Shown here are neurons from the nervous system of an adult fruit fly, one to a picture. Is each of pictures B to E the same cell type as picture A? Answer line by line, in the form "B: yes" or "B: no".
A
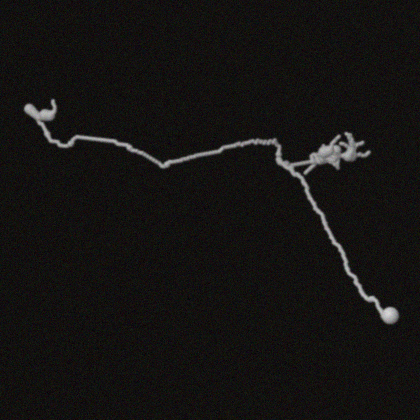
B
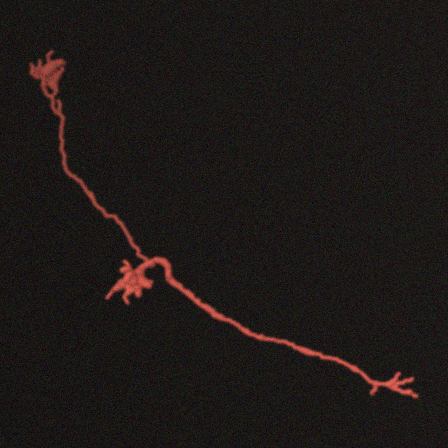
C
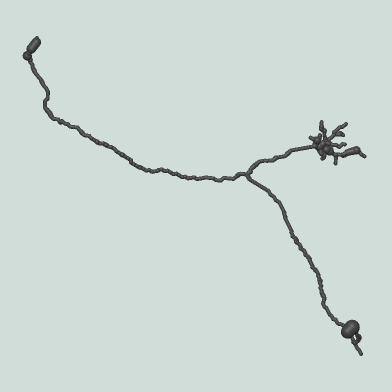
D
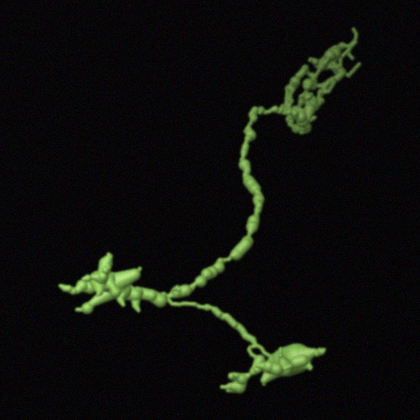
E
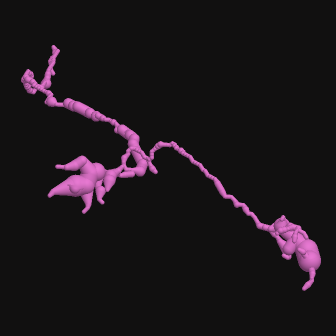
B: no
C: yes
D: no
E: no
